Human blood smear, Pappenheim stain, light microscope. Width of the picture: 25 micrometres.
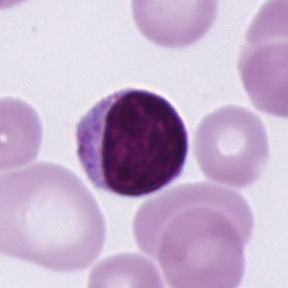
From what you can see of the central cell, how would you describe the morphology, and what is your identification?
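A round, smooth outline encloses a cell about 10 micrometres across. Its nucleus, about 9 by 7 micrometres, lies off-centre, pushed toward the right side, and fills about 70% of the cell's area. The chromatin is dark purple and densely clumped. Cytoplasm appears only as a narrow crescent on the left side of the cell. This is a large granular lymphocyte.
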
